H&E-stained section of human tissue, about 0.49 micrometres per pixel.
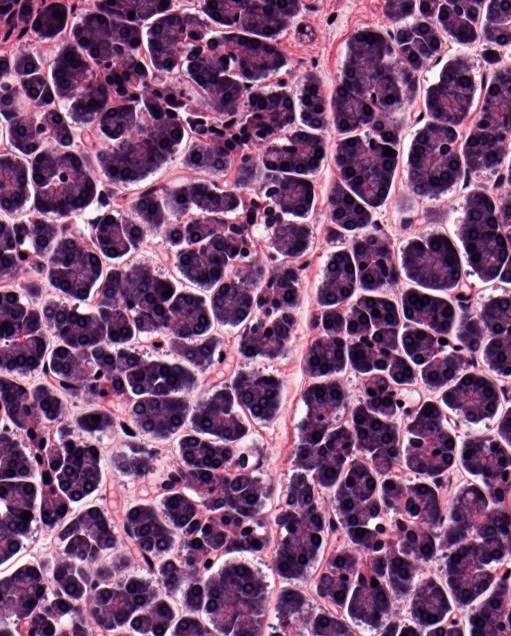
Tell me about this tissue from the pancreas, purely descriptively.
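What you've got here is closely packed rounded acini across the whole field, separated only by thin strands of connective tissue. The acinar cell nuclei are round and dark, sitting toward the outer, basal edge of each acinus. Acinar lumens are tiny and mostly inconspicuous, and there are no adipocytes anywhere in the field.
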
